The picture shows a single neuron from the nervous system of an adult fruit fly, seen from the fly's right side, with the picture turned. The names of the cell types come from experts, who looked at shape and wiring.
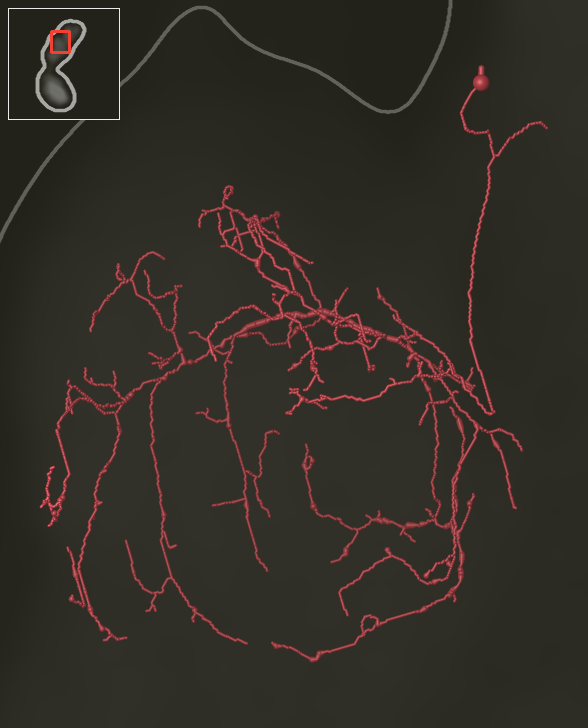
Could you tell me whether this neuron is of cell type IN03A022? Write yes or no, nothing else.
no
